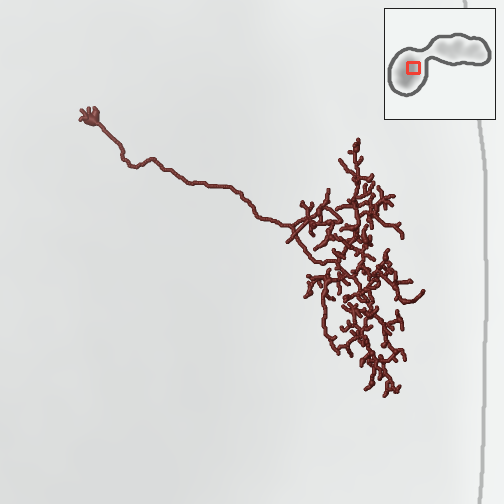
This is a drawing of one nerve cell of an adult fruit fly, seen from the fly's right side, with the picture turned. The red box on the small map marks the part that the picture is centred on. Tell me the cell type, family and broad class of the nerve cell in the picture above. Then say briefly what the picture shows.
It is of cell type Cm11a. Its family is Cm. Its broad class is optic-lobe intrinsic neuron. The cell body is at the upper left of the picture. Dozens of branch ends can be seen.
